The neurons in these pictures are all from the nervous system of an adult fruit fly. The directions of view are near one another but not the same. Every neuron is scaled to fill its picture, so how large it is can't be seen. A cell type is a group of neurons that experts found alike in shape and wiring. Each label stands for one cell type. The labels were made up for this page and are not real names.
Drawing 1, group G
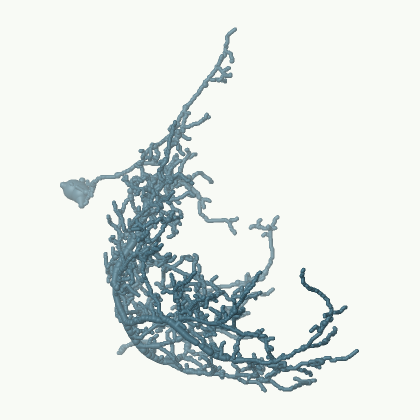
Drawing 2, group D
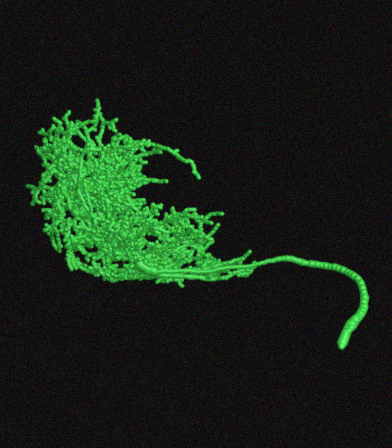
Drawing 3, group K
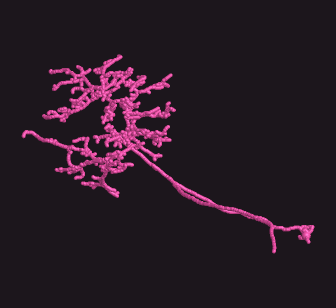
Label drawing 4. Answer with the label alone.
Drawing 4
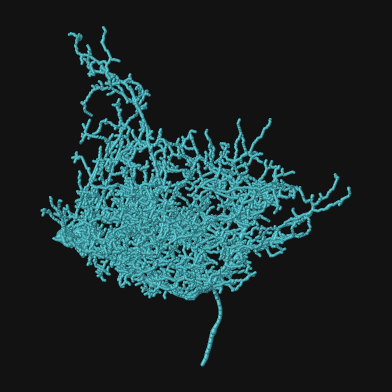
group G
